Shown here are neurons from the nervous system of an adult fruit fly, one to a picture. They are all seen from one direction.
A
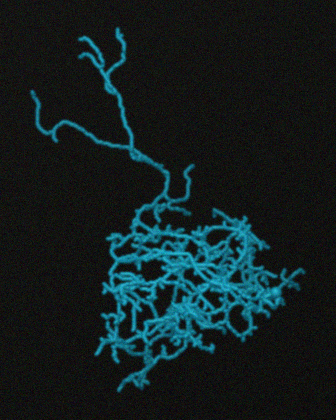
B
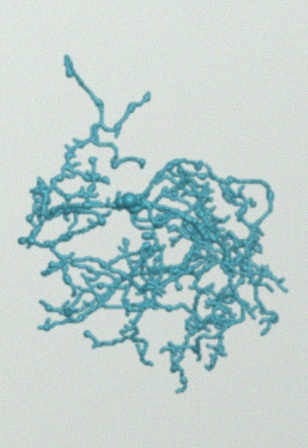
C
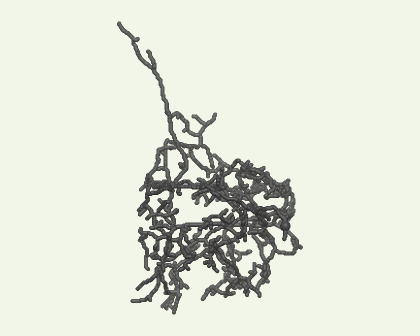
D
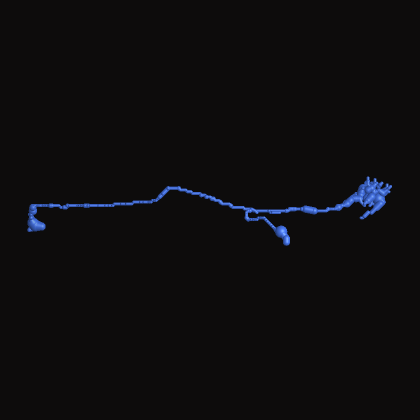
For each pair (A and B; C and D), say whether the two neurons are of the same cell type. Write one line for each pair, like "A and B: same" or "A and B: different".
A and B: same
C and D: different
